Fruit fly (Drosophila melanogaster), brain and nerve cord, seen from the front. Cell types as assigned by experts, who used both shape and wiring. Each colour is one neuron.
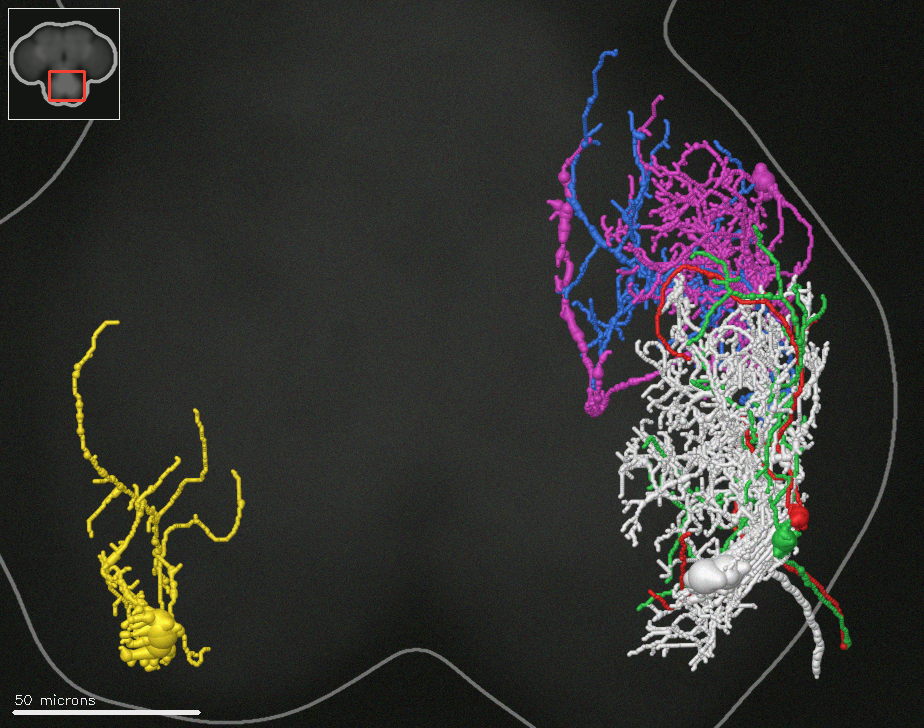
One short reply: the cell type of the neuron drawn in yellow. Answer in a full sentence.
The cell type is MNml80.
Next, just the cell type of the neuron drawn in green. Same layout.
The cell type is MNml78.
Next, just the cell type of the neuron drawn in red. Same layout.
The cell type is MNml76.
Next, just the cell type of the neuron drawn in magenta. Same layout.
The cell type is IN09A021.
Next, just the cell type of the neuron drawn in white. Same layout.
The cell type is MNml82.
